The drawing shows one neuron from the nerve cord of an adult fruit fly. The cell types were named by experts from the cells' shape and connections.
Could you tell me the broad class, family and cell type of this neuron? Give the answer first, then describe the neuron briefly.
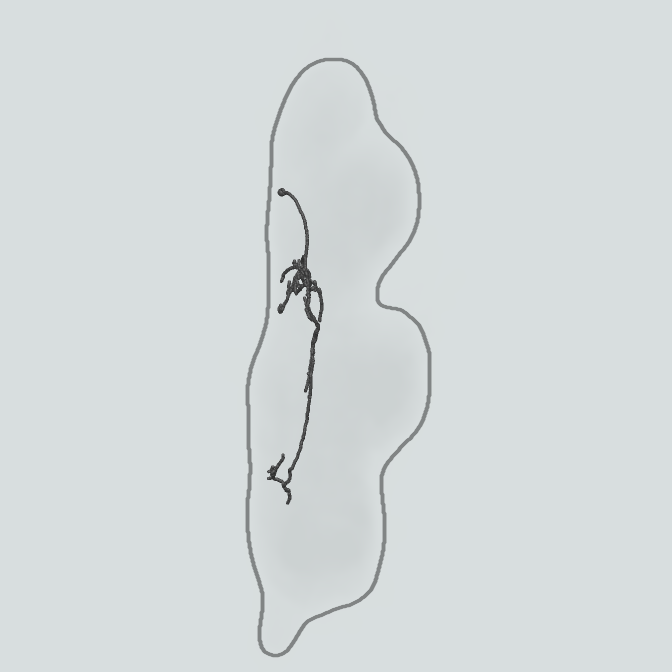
Its broad class is nerve-cord intrinsic neuron. Its family is hemilineage 07B. It is of cell type IN07B100. In this view it is more than twice as tall as it is wide.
